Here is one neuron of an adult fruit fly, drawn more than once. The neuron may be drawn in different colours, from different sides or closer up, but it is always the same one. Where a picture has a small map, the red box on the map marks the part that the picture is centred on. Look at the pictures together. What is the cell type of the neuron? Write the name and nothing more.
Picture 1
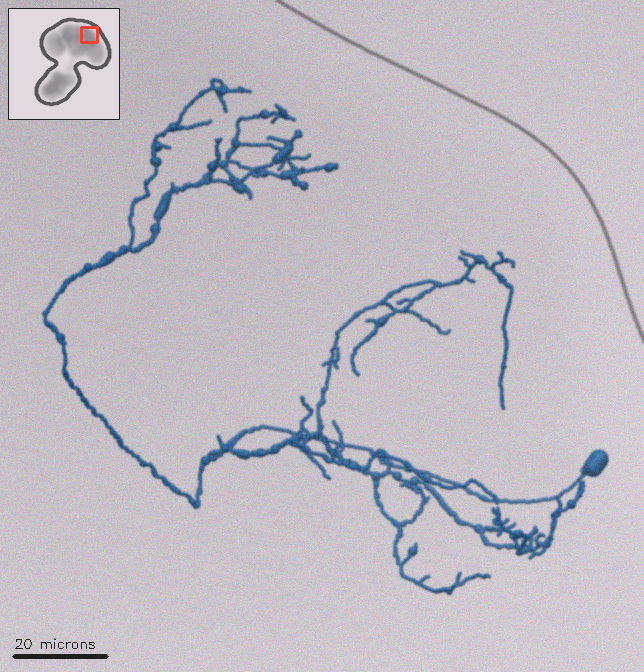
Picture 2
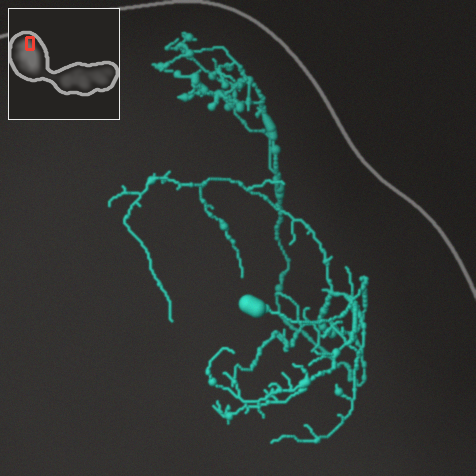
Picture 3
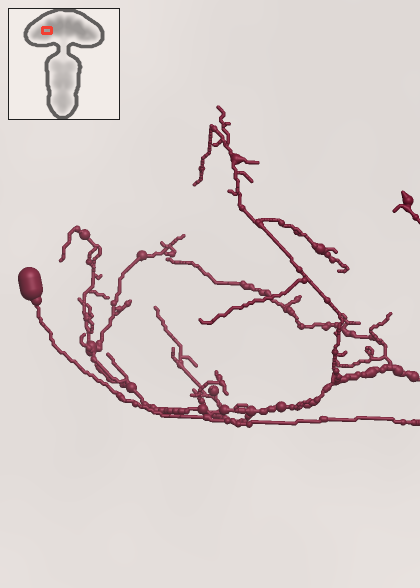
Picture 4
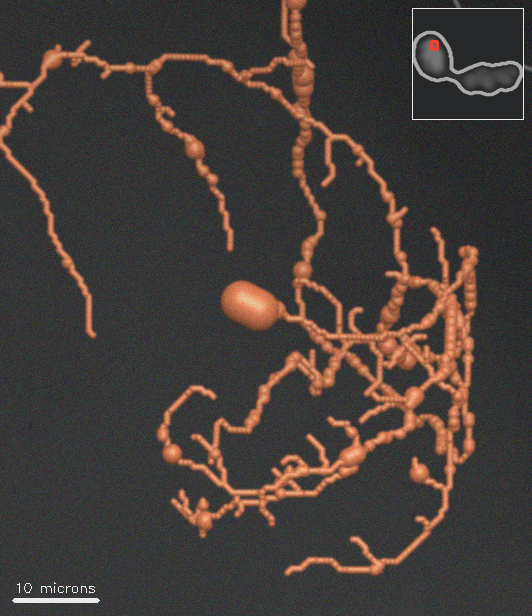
CB1782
